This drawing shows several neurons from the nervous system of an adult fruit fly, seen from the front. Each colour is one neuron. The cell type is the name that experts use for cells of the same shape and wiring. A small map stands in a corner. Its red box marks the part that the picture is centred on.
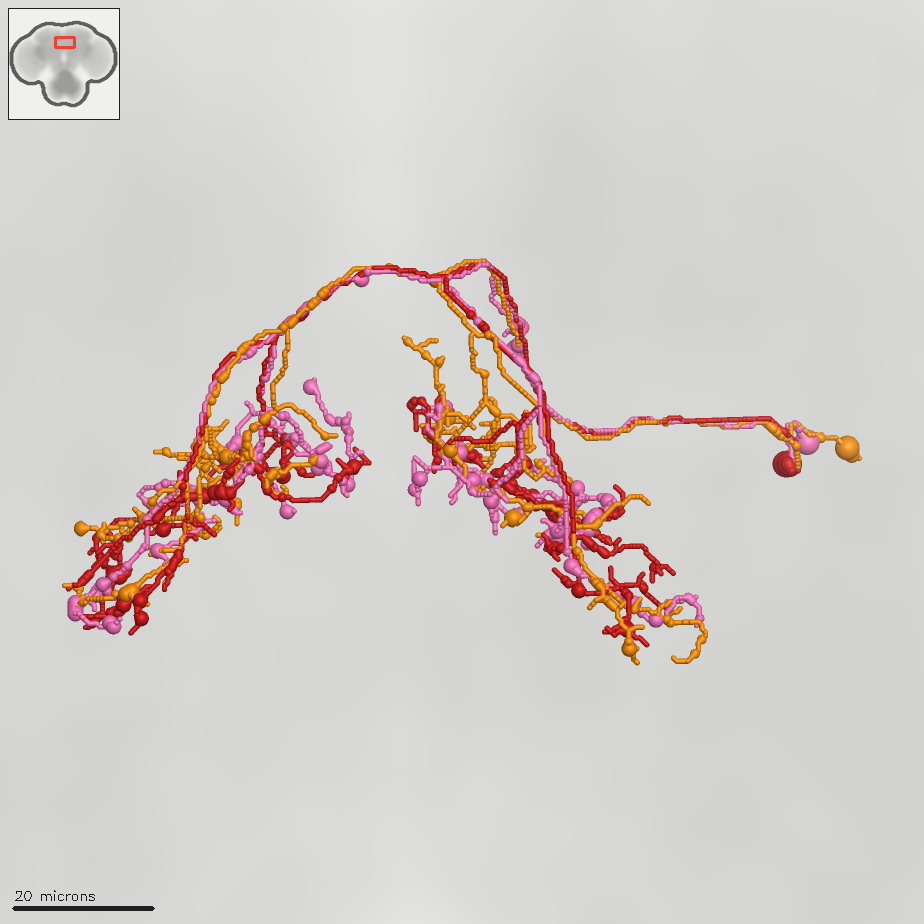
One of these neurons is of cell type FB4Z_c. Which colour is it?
red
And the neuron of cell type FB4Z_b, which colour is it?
orange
